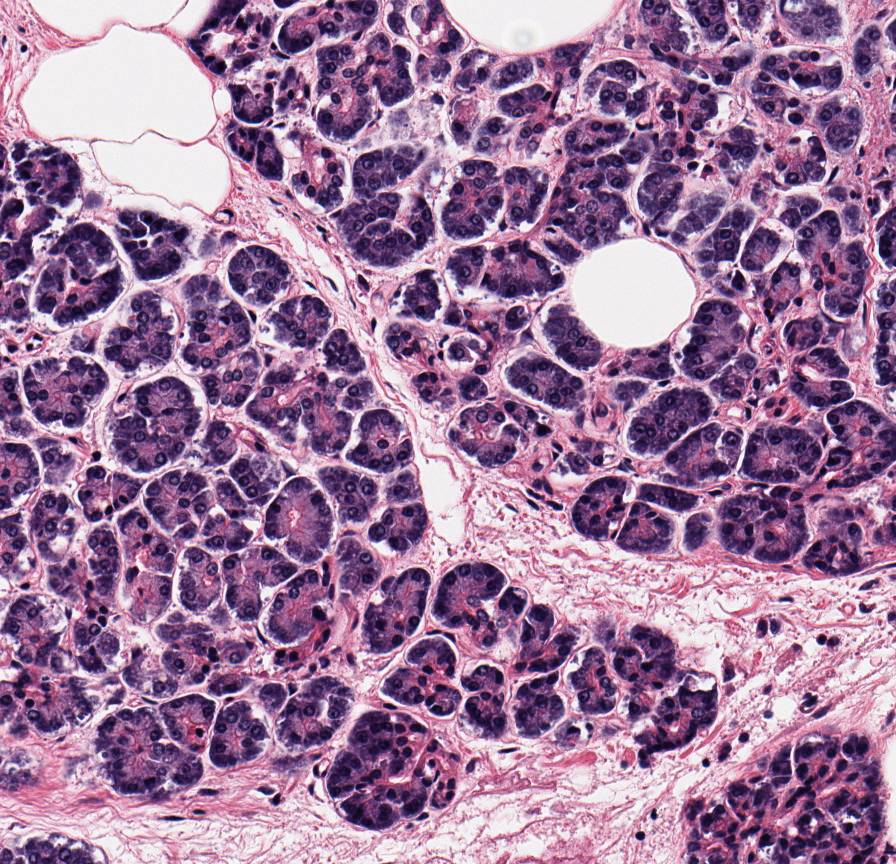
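Pancreas: closely packed acini are grouped into lobules separated by pale pink connective tissue septa. The acinar cell nuclei are round and placed toward the base of the cells. A broad band of loose, wavy, pale pink connective tissue runs from the upper centre down toward the lower right. Large empty rounded spaces of fat cells occupy the upper left and upper centre.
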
